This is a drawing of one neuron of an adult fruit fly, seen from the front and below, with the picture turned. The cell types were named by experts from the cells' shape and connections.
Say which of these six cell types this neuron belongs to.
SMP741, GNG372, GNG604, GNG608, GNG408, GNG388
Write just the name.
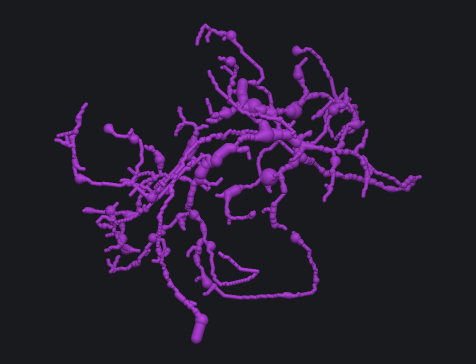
GNG604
